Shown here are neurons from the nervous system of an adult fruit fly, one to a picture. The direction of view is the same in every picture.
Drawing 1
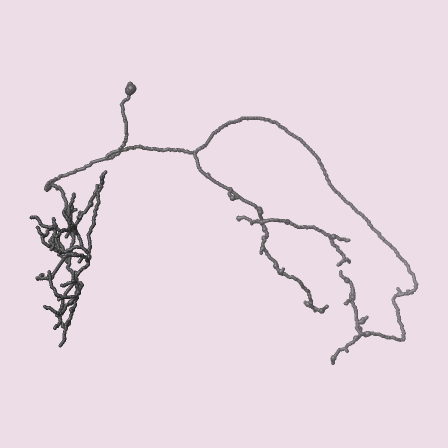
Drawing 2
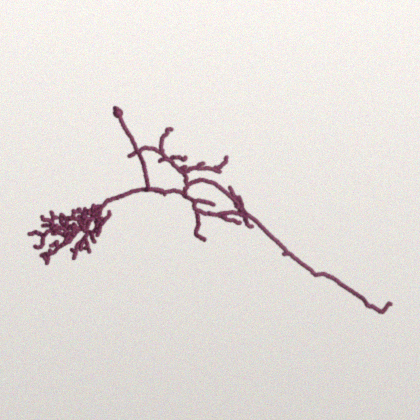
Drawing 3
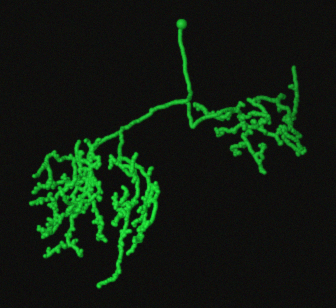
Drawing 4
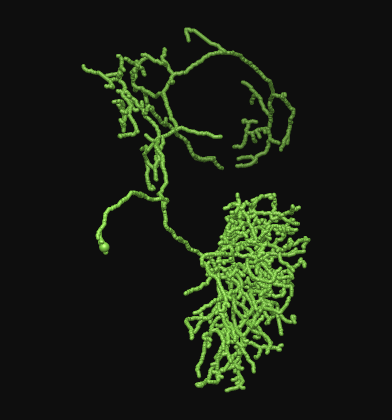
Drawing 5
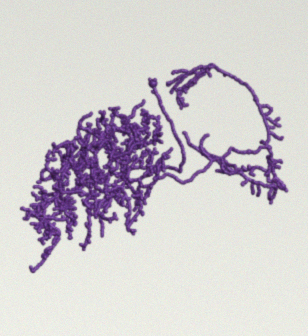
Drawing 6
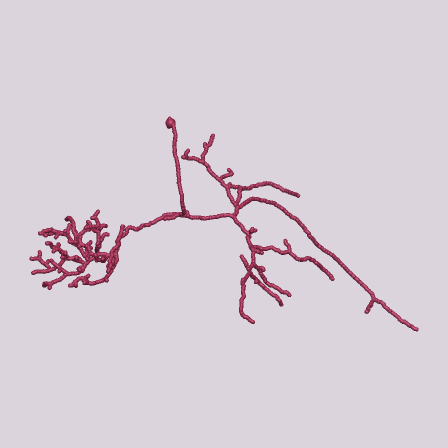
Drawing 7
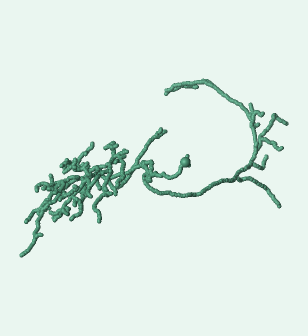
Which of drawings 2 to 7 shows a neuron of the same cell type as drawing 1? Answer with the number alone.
6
